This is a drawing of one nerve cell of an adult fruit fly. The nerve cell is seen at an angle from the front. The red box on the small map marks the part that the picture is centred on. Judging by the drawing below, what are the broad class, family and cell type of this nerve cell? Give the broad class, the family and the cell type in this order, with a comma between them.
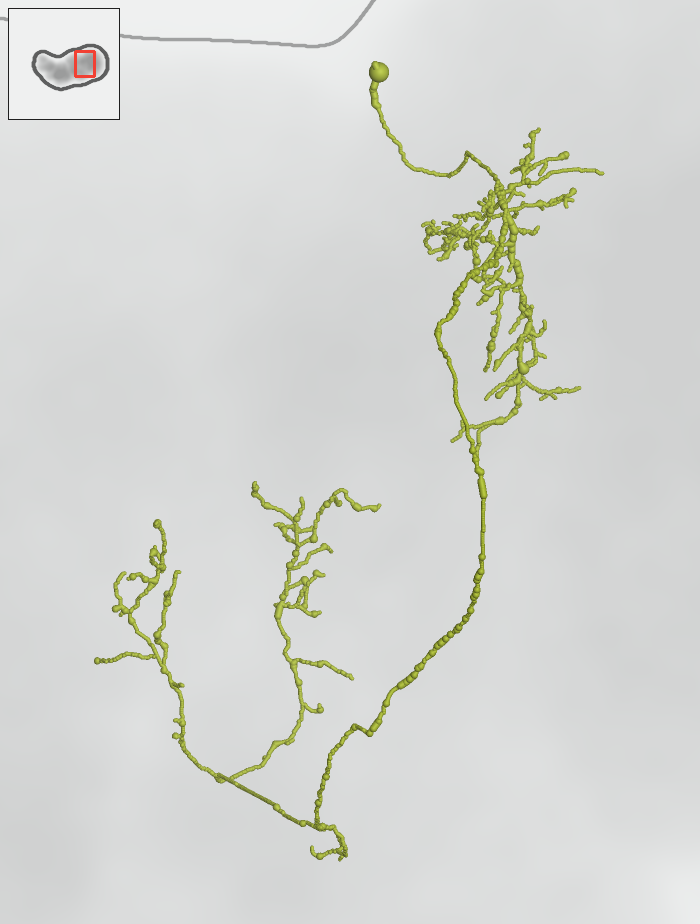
central-brain intrinsic neuron, hemilineage SMPpv1, CL155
